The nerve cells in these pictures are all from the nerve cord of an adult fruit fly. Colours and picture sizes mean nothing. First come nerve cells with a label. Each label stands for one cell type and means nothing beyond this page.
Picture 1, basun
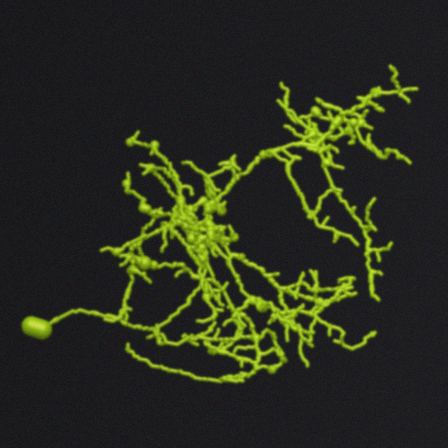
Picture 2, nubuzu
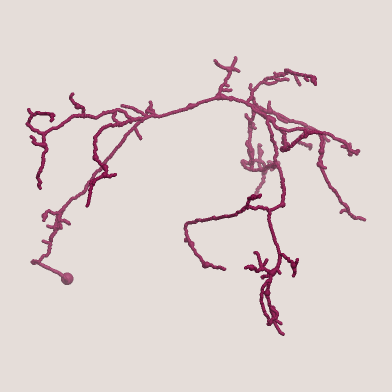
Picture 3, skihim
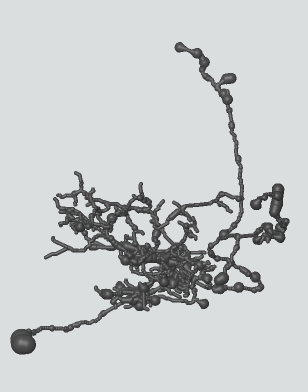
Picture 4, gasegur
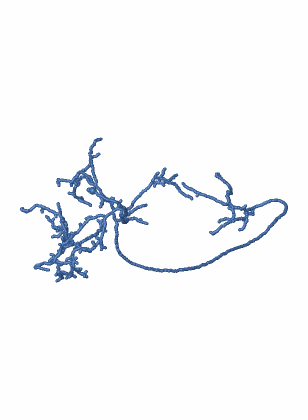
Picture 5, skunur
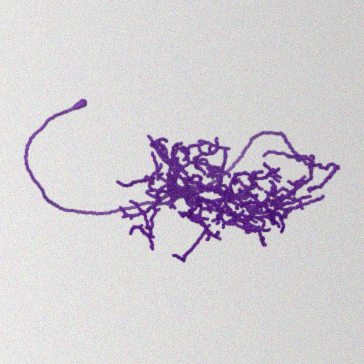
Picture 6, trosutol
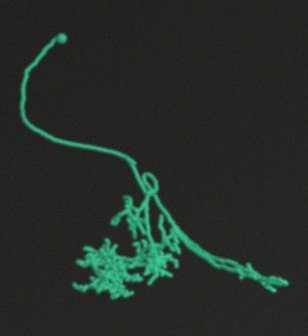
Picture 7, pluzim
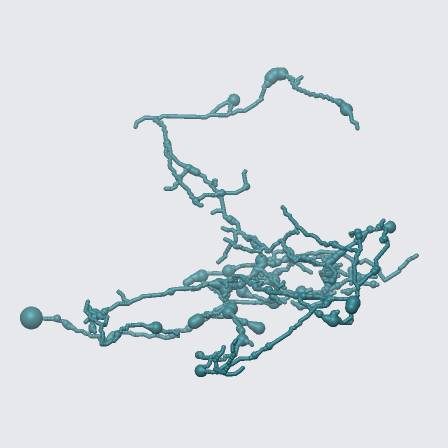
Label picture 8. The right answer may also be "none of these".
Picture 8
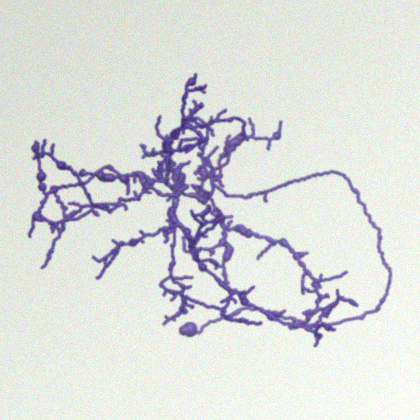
basun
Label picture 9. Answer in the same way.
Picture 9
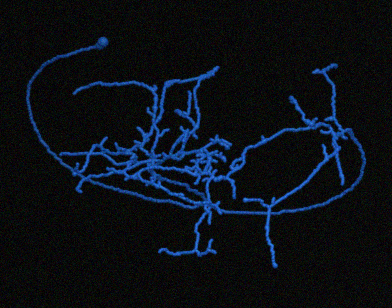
none of these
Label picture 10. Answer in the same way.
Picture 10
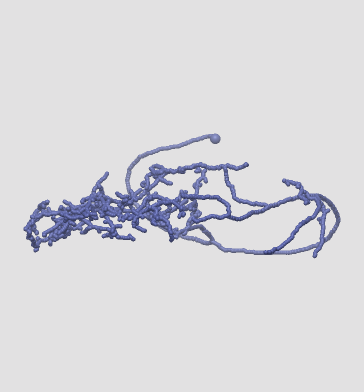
skunur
